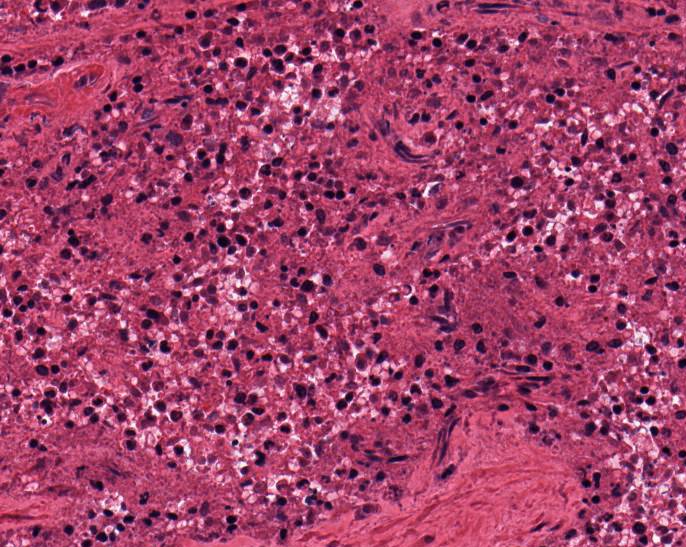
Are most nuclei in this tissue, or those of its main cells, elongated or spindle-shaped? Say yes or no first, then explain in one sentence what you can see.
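No. Most of the cells have small, round, darkly stained nuclei.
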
